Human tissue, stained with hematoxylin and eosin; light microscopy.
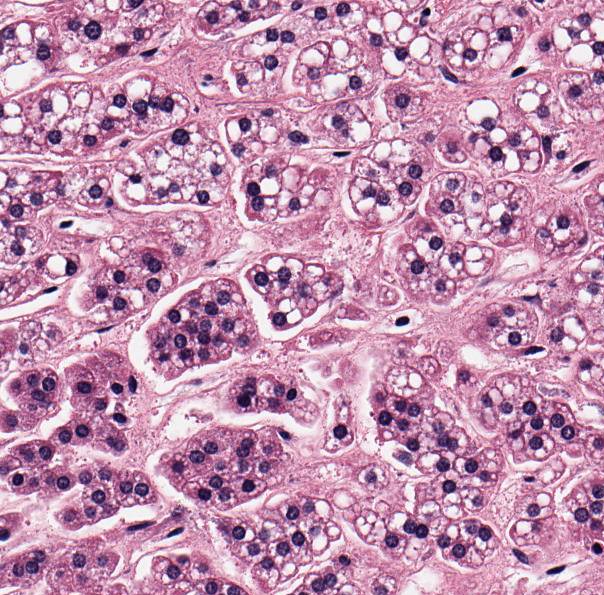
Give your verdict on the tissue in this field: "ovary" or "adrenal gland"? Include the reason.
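Adrenal gland. Throughout the field, cells lie in rounded nests and short cords separated by thin septa.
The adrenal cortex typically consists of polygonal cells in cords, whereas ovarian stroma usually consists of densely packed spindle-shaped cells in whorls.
Many cells hold clear vacuoles of varying size, with round dark nuclei that stay central even when heavily vacuolated.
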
